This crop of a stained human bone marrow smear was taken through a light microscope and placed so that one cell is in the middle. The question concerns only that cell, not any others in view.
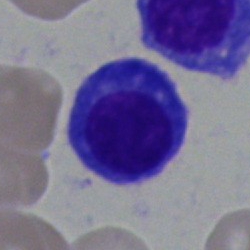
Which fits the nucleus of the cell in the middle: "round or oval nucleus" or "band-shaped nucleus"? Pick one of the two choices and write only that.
Round or oval nucleus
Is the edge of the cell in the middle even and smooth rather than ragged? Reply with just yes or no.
Yes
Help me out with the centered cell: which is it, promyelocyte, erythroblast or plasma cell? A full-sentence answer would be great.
The cell the crop is centered on is a plasma cell.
